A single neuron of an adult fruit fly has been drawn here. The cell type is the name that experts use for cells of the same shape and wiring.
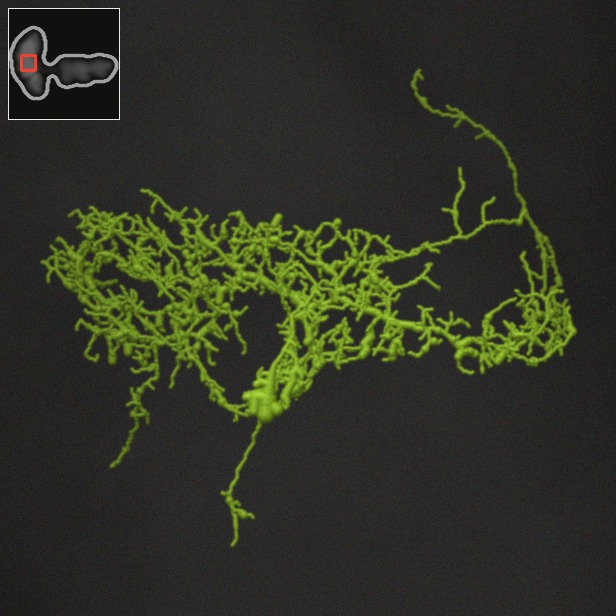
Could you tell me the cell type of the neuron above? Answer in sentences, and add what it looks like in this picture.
Its cell type is GNG093. Its broad class is central-brain intrinsic neuron. It lies in the brain. The picture shows more than a hundred branch ends.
